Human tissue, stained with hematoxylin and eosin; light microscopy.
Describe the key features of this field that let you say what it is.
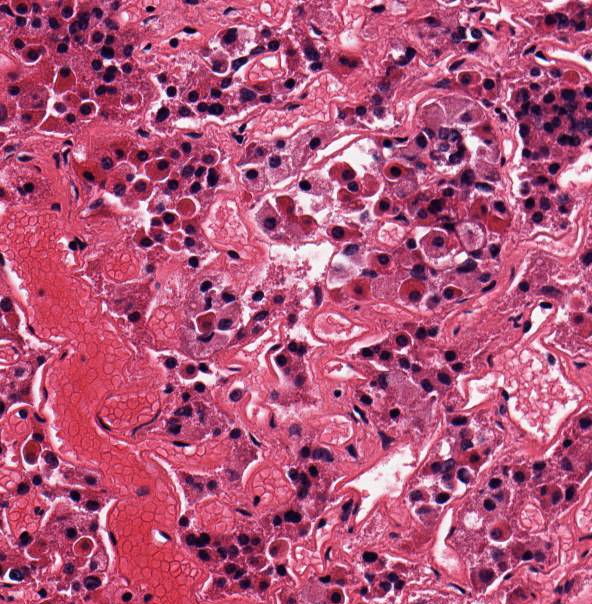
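This is the pars distalis of the pituitary. Check one: scattered cells with deep red cytoplasm and off-centre round nuclei, most frequent in the upper middle.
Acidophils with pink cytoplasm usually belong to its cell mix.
Check two: no gland lumina are formed anywhere.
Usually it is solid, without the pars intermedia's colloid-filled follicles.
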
